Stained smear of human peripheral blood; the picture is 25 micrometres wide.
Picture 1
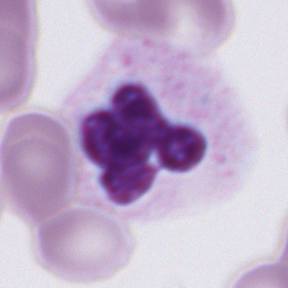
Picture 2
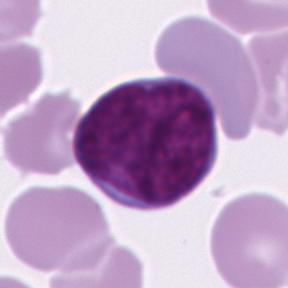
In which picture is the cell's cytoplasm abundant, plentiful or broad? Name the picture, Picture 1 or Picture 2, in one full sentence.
There is broad cytoplasm around the nucleus of the cell in picture 1.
